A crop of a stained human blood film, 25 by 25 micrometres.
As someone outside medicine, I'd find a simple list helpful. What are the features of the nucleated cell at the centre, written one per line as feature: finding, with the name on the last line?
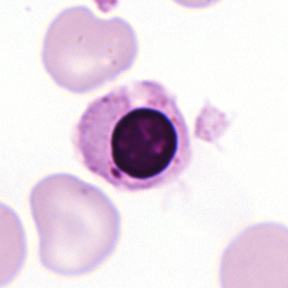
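Width: cell about 10 micrometres across
Relative size: about 1.25 times as wide as a whole red cell in the picture
Nuclear outline: round, smooth edge, no notch or indentation
Nuclear position: toward the lower right of the cell
Nuclear area: about 40% of the cell's area
Chromatin: very dark purple and dense, only faint lighter patches
Dot: small, dark purple, at the lower left edge of the nucleus
Cytoplasm: faint fine mottling, no coarse granules
Name: normoblast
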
